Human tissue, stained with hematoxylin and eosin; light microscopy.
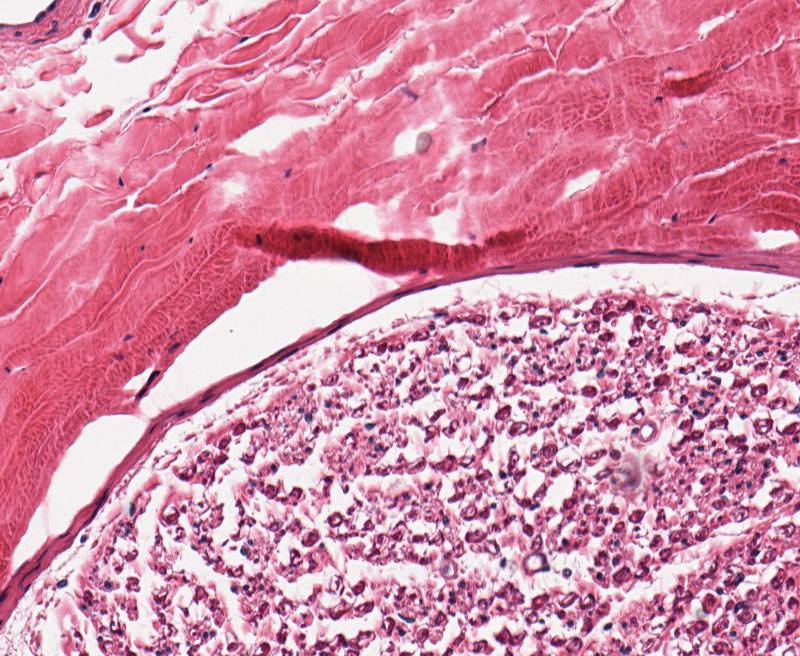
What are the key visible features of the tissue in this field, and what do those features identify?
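Upper left: band of pink fibrous tissue; lower right: large rounded compartment. Compartment enclosed by thin sheath of flattened cells with elongated dark nuclei. Upper fibres long, wavy, eosinophilic, roughly parallel to the compartment's curved edge; nuclei sparse, small, elongated. Tissue: tibial nerve.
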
